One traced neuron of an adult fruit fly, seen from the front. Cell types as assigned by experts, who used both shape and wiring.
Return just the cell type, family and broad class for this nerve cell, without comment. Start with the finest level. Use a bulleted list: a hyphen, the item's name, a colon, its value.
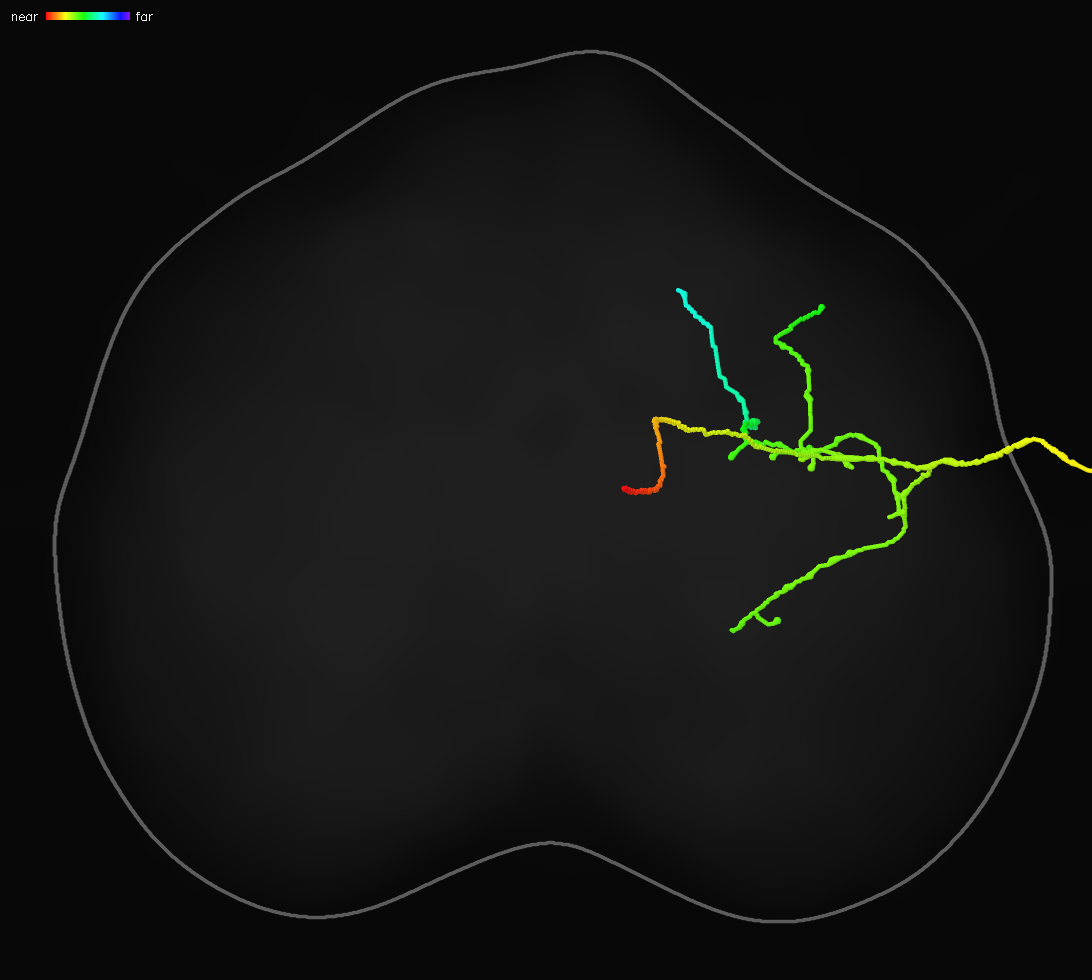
- cell type: SApp13
- family: class mechanosensory proprioceptive
- broad class: sensory neuron ascending to the brain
